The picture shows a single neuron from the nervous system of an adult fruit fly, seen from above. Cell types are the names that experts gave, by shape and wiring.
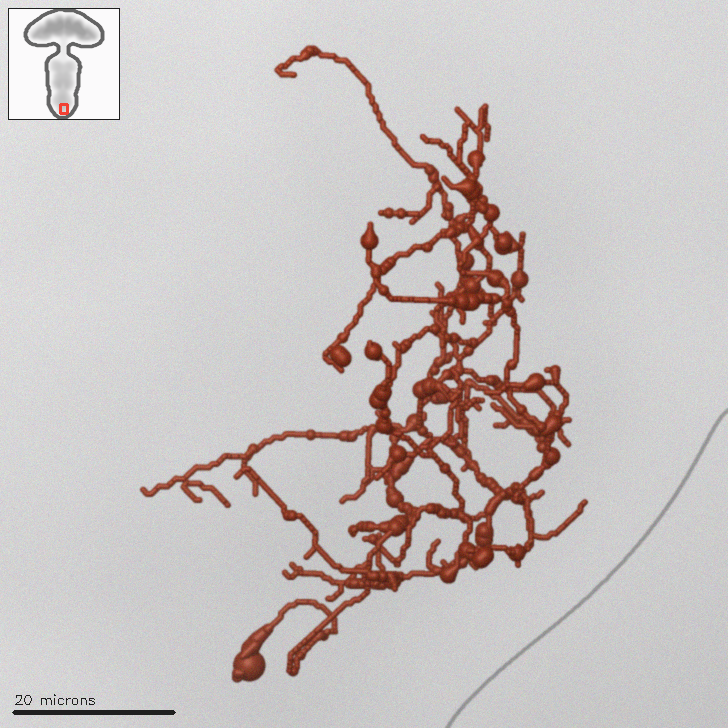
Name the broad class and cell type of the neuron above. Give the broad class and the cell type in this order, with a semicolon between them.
nerve-cord intrinsic neuron; INXXX431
